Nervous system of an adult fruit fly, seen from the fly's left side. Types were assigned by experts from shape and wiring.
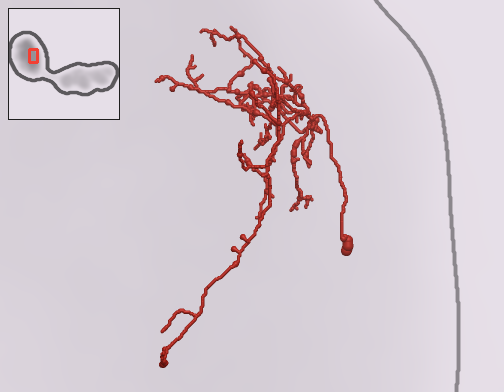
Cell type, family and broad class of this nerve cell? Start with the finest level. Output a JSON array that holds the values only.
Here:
["CB3197", "hemilineage DM6_posterior", "central-brain intrinsic neuron"]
